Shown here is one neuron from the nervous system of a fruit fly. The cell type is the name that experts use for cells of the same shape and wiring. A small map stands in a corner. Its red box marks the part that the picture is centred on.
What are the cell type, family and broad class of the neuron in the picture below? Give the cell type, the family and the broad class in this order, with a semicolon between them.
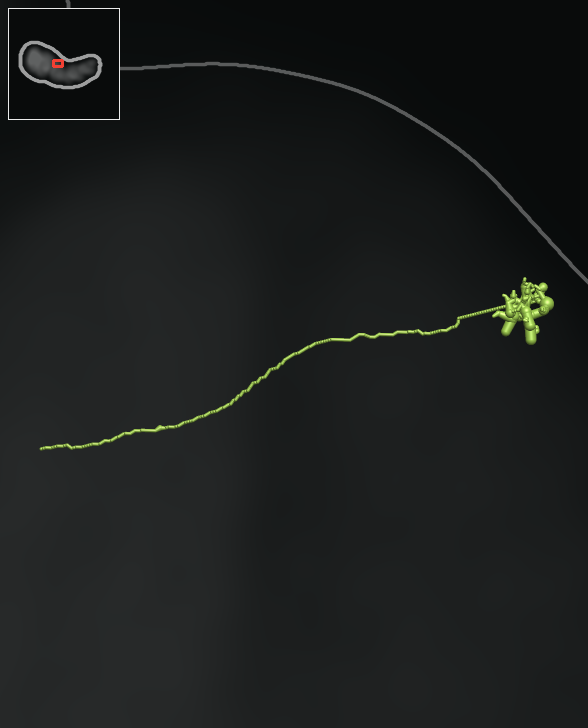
L5; L; optic-lobe intrinsic neuron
